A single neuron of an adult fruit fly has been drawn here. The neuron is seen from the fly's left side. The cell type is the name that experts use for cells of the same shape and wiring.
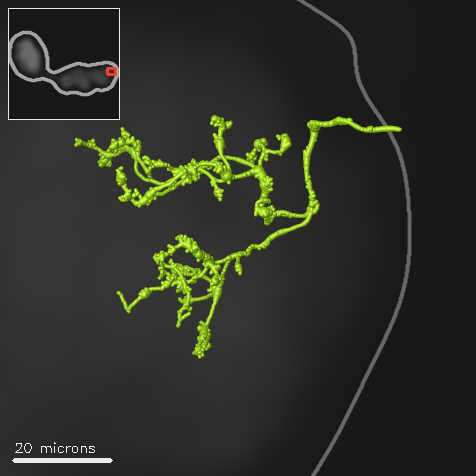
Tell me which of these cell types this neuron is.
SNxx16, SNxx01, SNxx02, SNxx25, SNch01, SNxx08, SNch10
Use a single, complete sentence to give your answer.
Under cell type classification, the neuron is SNxx08.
